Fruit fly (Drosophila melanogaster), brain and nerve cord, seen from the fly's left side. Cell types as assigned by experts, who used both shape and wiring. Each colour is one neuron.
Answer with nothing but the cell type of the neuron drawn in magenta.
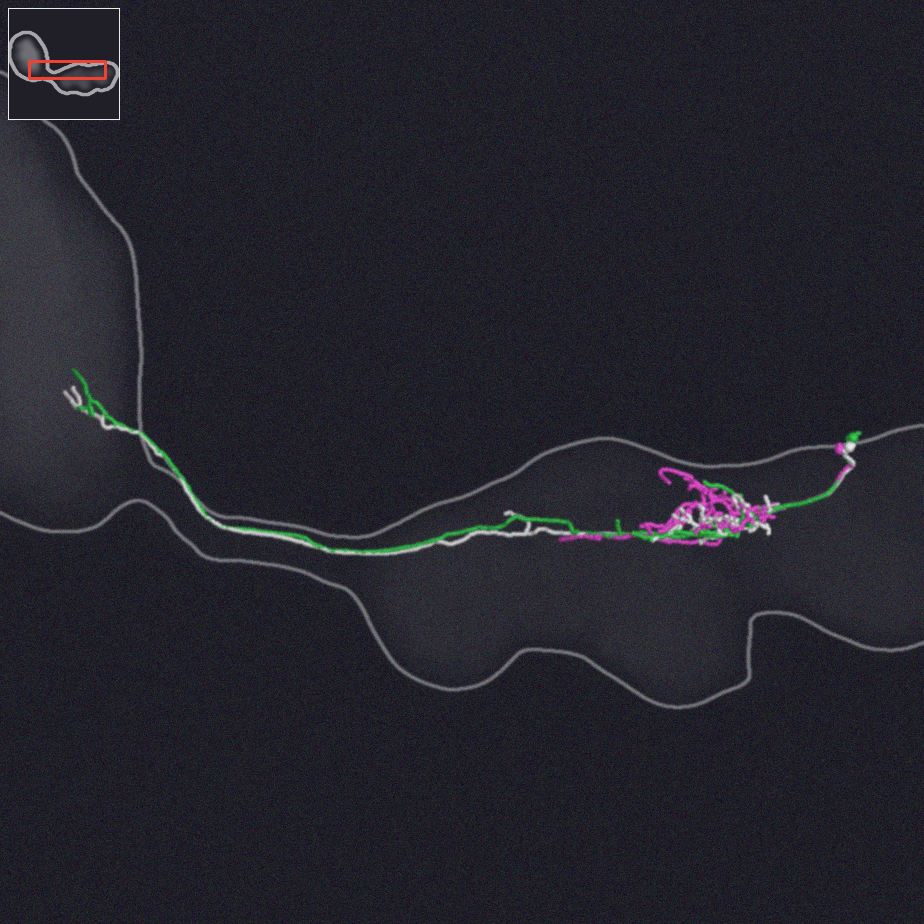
IN07B092_c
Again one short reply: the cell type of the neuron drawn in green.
AN07B100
